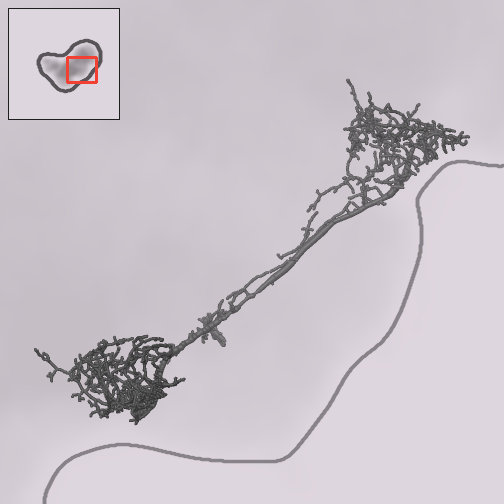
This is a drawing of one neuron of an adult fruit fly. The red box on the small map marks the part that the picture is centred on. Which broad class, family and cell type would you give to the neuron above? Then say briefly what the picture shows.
It is a central-brain intrinsic neuron. Its family is hemilineage LB0. It is of cell type SAD103. Dozens of branch ends can be seen. As drawn here it is wider than it is tall.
